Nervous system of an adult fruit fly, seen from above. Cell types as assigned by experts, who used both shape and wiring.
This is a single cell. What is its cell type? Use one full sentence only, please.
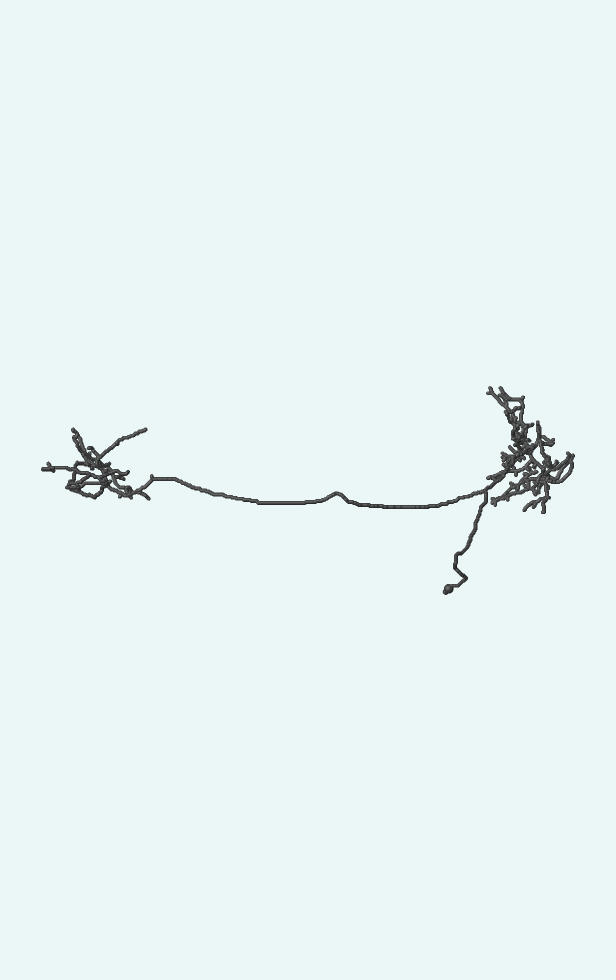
The cell type designation of this neuron is CB2348.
